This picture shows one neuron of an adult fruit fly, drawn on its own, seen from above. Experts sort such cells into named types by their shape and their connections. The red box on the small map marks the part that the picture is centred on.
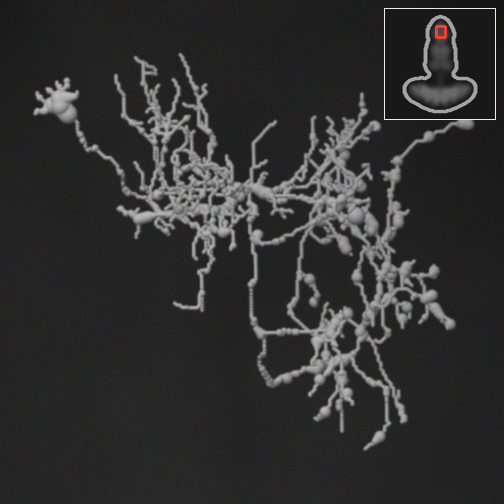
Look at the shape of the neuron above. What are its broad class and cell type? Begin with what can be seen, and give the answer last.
Its cell body lies at the upper left of the picture. As drawn here it is about as wide as it is tall. It is a nerve-cord intrinsic neuron. The cell type is INXXX396.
